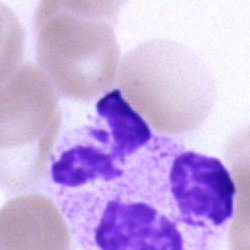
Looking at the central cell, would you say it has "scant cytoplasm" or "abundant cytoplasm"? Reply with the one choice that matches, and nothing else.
Abundant cytoplasm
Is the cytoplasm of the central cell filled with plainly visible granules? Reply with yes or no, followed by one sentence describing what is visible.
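Yes. The cytoplasm is strewn with fine lilac-purple granules.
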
